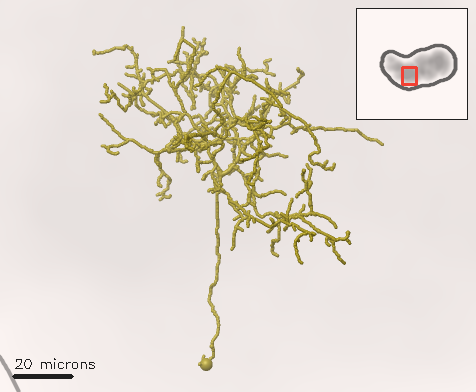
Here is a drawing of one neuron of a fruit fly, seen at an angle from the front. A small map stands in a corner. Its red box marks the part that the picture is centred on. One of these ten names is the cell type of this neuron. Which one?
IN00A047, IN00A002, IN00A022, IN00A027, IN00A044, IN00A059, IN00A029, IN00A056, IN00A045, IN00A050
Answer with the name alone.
IN00A059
